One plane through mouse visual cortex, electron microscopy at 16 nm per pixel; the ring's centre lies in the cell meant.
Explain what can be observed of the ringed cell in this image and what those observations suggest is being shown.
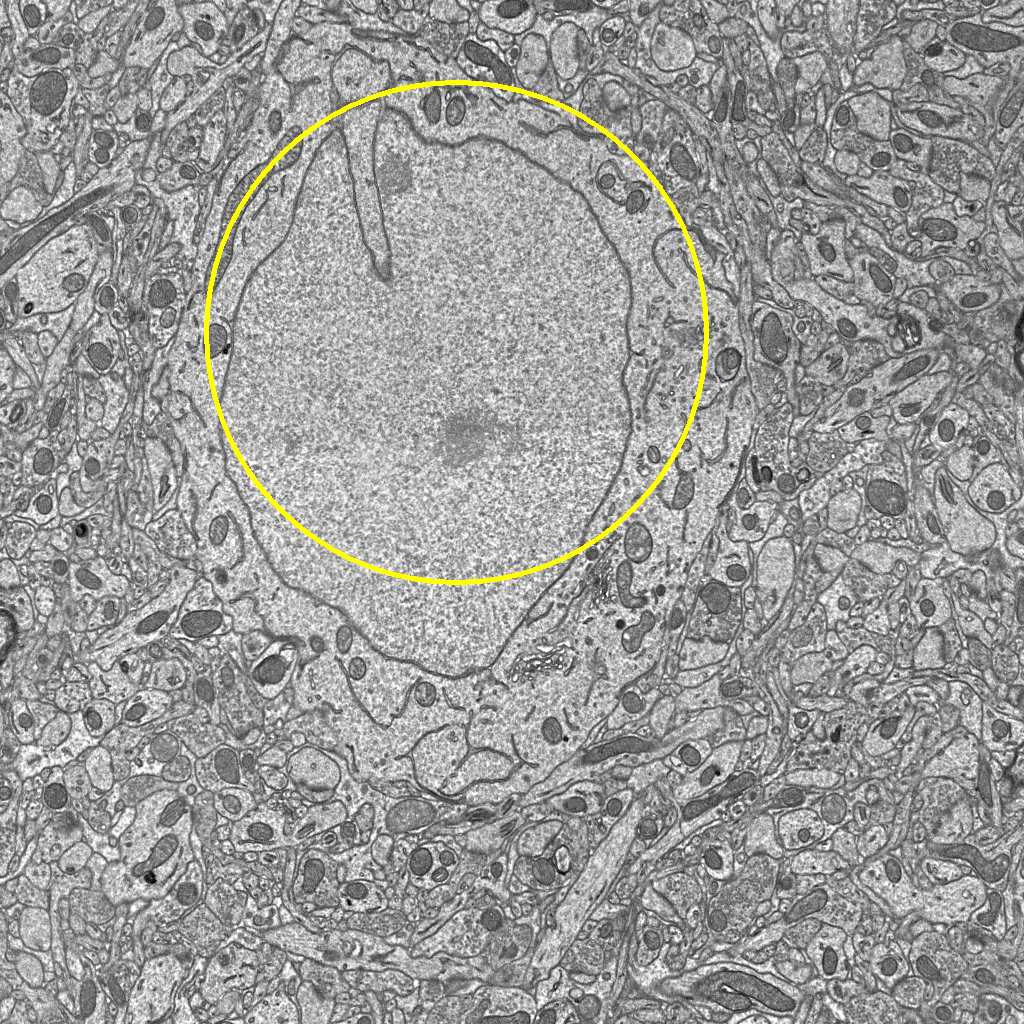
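A large, roundish nucleus fills most of the ring. A deep, narrow envelope fold reaches in from its top edge. Chromatin is pale, evenly dispersed, lacking thick dark clumps along the envelope. No other cell body touches it; neuropil surrounds it. It is an excitatory neuron.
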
